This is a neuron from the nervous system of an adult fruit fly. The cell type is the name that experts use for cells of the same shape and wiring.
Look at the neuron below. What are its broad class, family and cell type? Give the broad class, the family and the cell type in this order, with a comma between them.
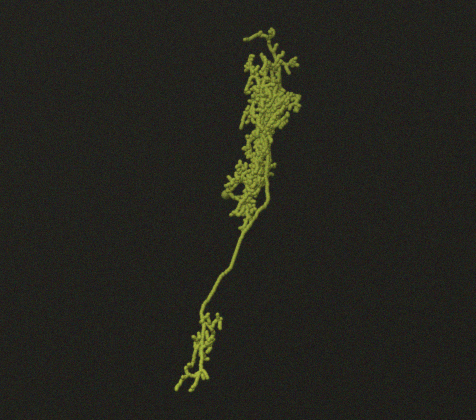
nerve-cord intrinsic neuron, hemilineage 23B, IN23B013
